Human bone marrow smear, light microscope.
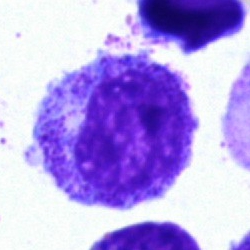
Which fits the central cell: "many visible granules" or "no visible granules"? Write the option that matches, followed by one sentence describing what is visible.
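Many visible granules. Numerous purple granules crowd the cytoplasm.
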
